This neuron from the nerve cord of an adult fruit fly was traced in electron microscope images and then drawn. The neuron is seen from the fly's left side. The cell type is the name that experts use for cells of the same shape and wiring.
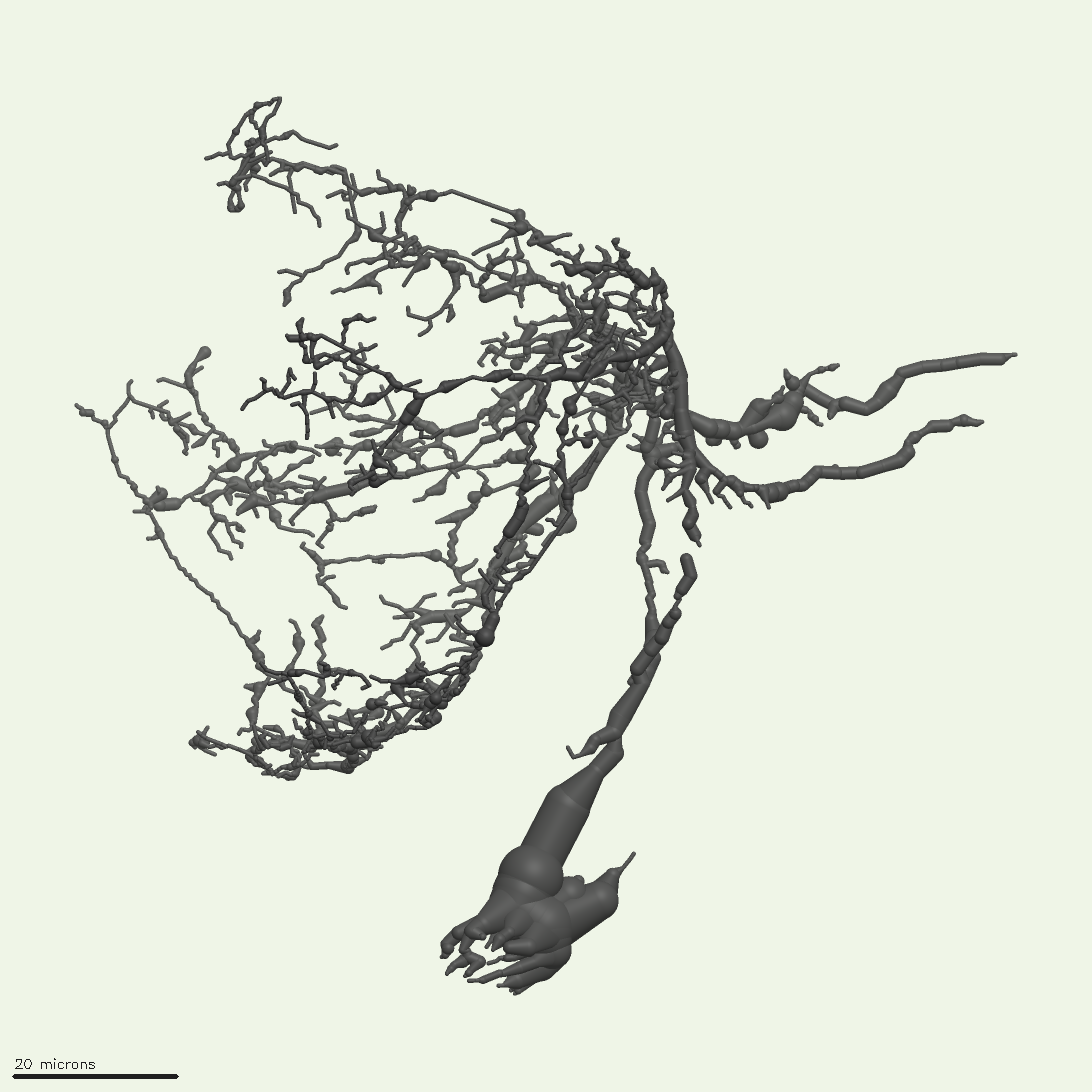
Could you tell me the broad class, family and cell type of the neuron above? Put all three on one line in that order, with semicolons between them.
efferent neuron of the nerve cord; hemilineage 00B; EN00B010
